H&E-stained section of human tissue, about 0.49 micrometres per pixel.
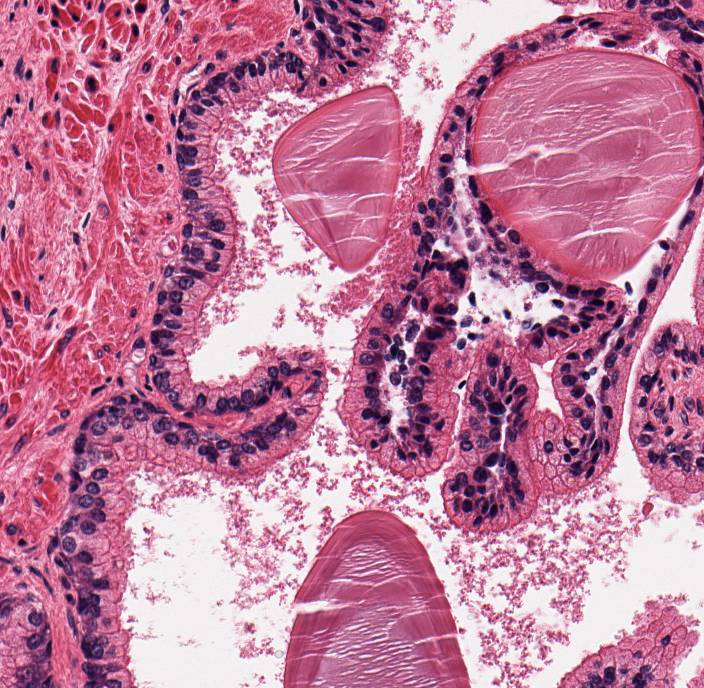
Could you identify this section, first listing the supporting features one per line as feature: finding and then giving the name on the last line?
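Epithelium: thrown into papillary infoldings projecting into the lumen, mostly over in the right half.
Stroma: dense and pink up in the upper left corner, with spindle-shaped smooth muscle cells in it.
Fat: none, you'll notice, anywhere in the field.
Concretions: pink, crossed by parallel white cracks from sectioning.
Name: prostate.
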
